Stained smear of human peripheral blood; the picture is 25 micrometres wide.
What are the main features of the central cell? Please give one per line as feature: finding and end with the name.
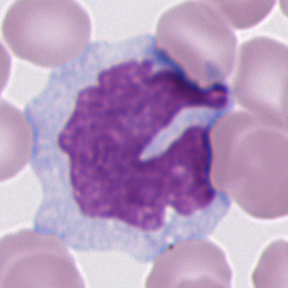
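Border: irregular and wavy, with several small blunt bulges
Cleft: narrow and pale, running from the upper right edge of the nucleus toward its centre
Nucleus: one undivided mass, no separate lobes
Cytoplasm: widest rim on the left of the nucleus
Name: monocyte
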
